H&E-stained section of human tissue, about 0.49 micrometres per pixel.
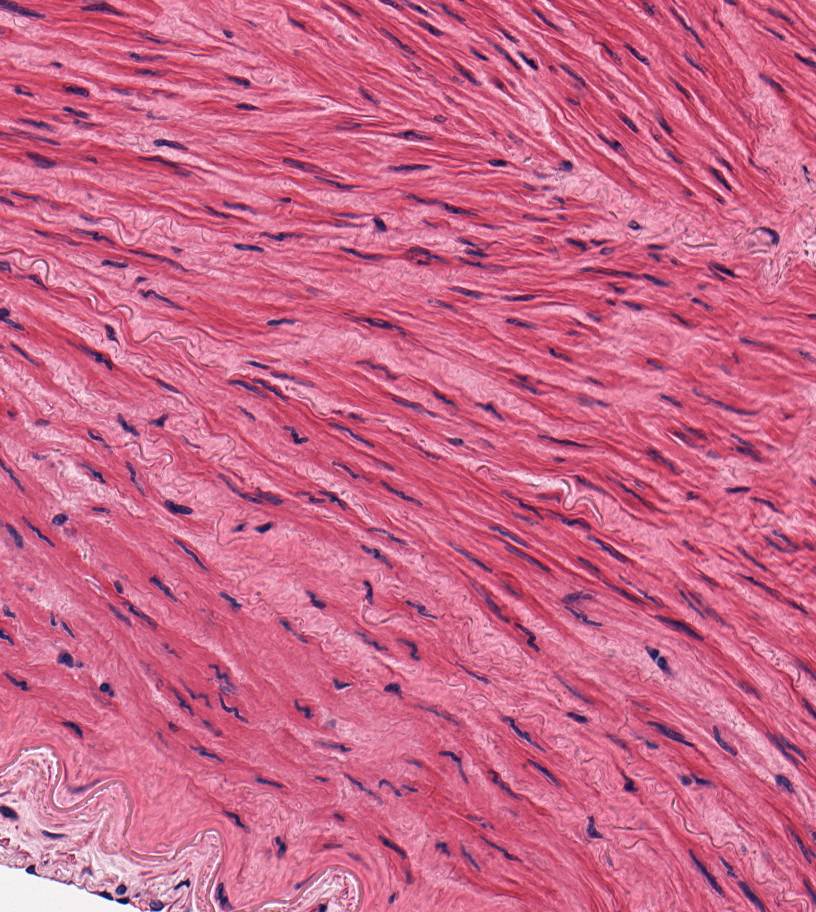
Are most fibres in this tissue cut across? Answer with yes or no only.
No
